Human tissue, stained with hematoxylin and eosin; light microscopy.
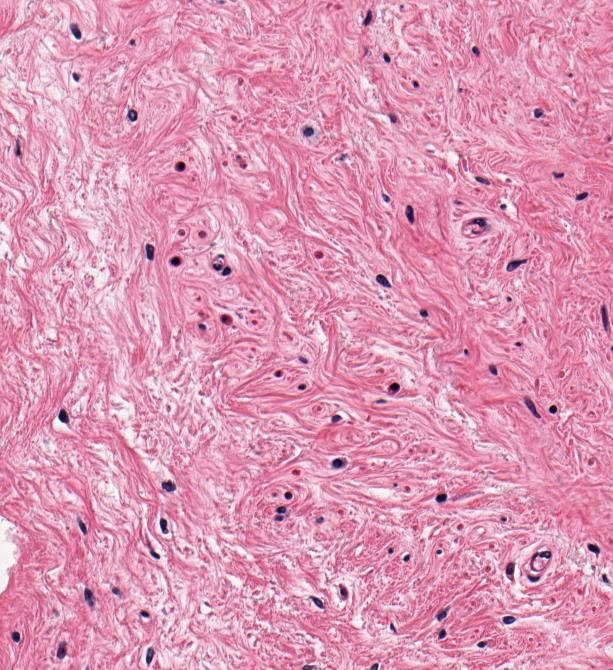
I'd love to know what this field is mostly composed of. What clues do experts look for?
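Dense connective tissue makes up this field. Wavy pink collagen bundles running in many different directions fill it; nuclei are sparse and widely scattered, mostly small, dark-staining and spindle-shaped or oval. The left part is looser and paler.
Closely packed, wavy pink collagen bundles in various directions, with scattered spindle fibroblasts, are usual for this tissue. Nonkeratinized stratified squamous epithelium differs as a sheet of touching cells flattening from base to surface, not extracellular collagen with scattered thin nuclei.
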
